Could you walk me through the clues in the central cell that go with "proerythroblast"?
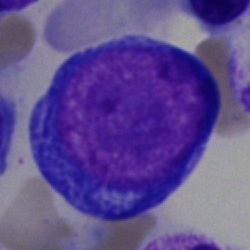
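Look first at the chromatin: it is finely stippled, with no coarse dark clumps. The cytoplasm stains deep blue, and its rim is broadest at the lower left of the cell. Along the bottom edge you can make out a pale whitish patch within the cytoplasm. This cell is a proerythroblast.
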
